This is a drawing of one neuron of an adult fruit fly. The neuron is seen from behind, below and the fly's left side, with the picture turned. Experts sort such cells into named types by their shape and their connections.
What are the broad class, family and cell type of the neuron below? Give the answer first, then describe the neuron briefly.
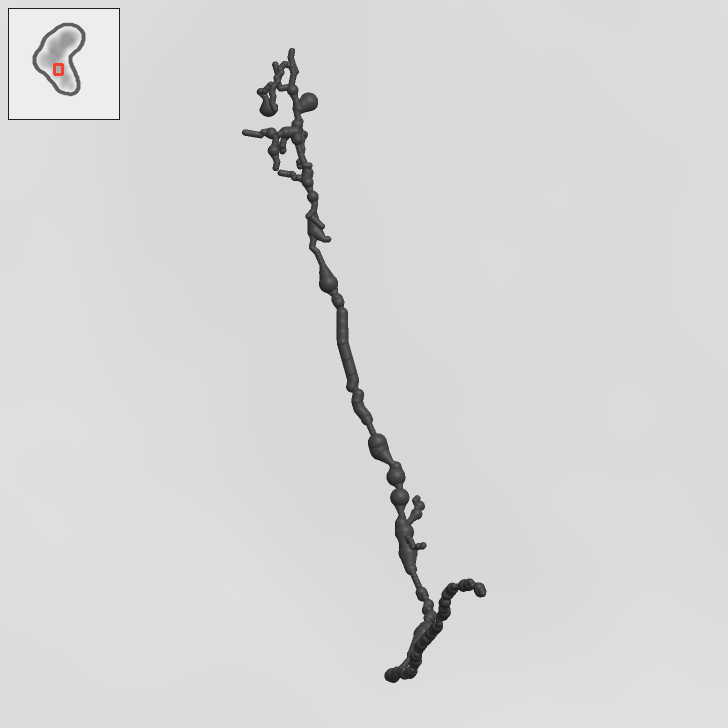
Its broad class is sensory neuron entering the nerve cord. The name of its family is class mechanosensory tactile. It is of cell type SNta19. The drawing shows no cell body. In this view it is more than twice as tall as it is wide.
